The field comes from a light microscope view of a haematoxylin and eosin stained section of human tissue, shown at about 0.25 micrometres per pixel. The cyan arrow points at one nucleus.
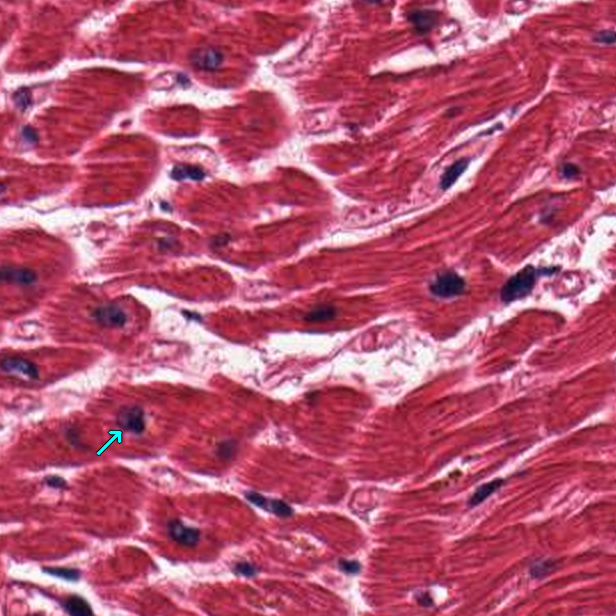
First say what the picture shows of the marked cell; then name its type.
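The nucleus is a single dark purple, roundish-to-oval body in the middle of the cell, not pushed to its edge. The nucleus is compact and densely stained, with a slightly uneven, clumped look rather than a smooth, pale interior. The cytoplasm is abundant and deep red, with fine streaks running lengthwise along the cell. A small pale zone lies against one side of the nucleus, within the red cytoplasm. The cell lies side by side with similar red fibres running the same way, separated from them by thin pale clefts. This is a cardiomyocyte.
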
